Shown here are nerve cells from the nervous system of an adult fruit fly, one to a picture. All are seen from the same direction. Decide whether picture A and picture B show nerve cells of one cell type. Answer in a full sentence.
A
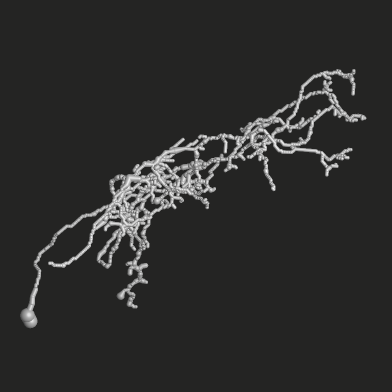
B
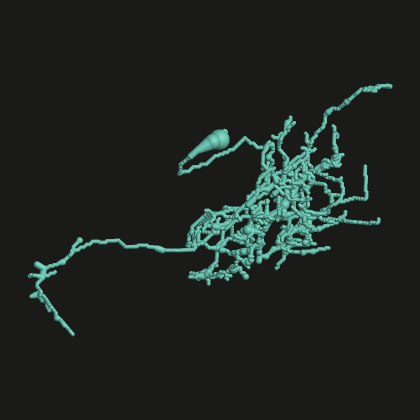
They are of different cell types.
